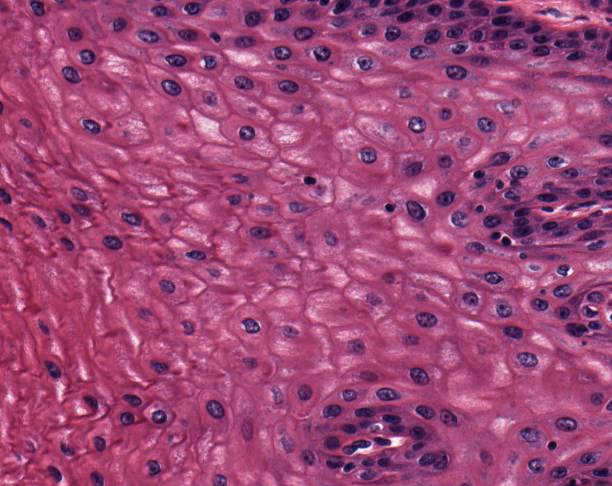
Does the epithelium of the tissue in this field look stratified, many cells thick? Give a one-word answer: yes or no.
Yes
